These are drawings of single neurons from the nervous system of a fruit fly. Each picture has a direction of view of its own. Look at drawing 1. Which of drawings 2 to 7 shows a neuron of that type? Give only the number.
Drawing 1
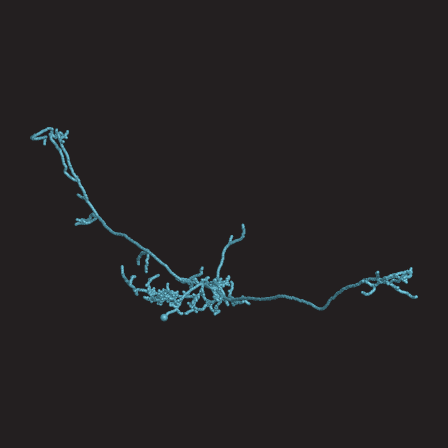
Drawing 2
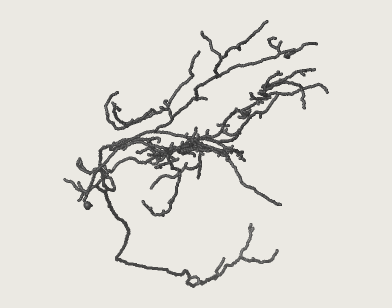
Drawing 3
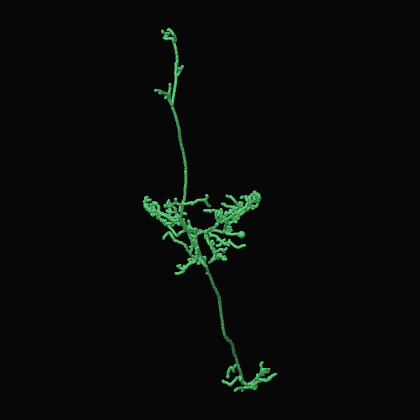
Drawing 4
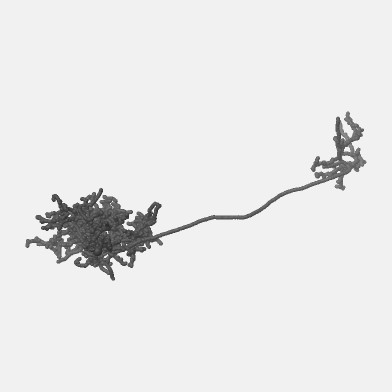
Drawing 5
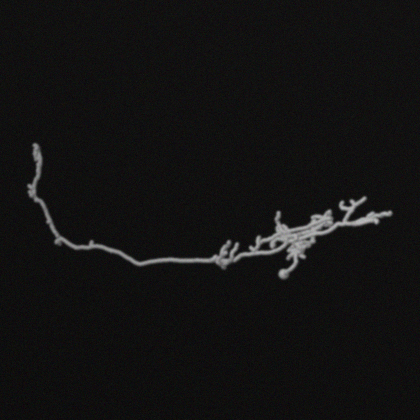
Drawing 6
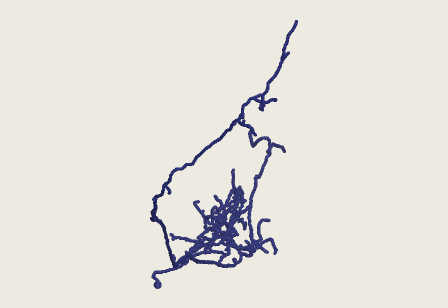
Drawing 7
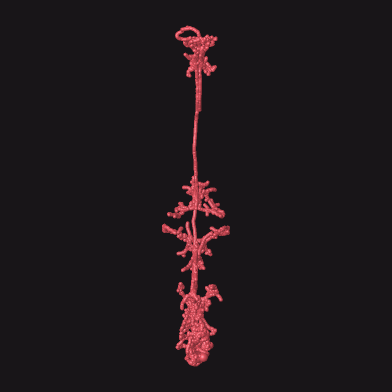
3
